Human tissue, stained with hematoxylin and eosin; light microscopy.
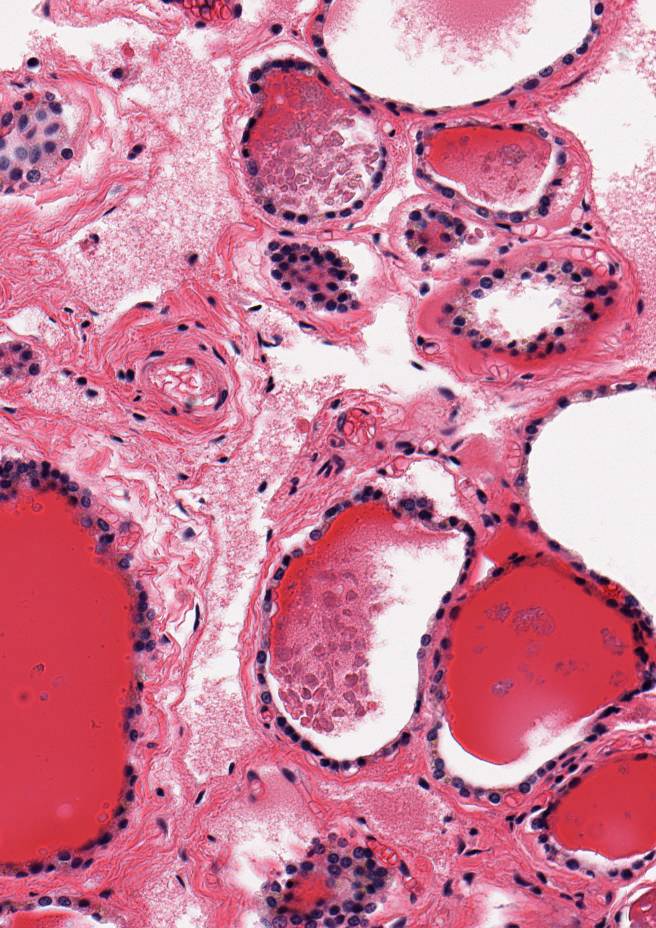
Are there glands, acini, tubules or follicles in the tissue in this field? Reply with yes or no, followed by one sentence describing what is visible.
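Yes. The field is made up of rounded follicles of widely varying size separated by fibrous stroma.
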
